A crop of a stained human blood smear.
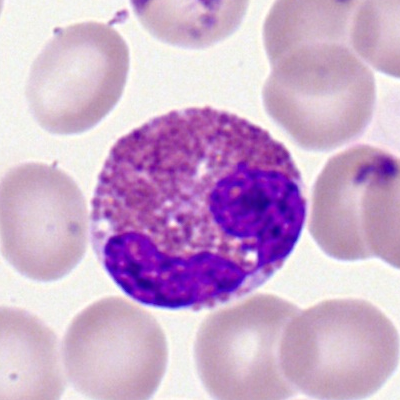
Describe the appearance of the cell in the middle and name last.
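The cell outline is round and smooth. Its nucleus has two lobes and lies in the lower right part of the cell. The chromatin is dark purple and coarsely clumped. The cell is an eosinophil.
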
